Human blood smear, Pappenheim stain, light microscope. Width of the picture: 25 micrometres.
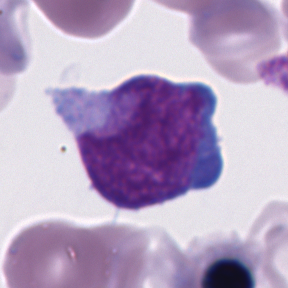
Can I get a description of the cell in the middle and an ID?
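Several fairly straight edges give this cell an irregular, angular outline. Along the right side of the nucleus runs a narrow rim of deeper blue cytoplasm, without distinct purple or red granules. A thin fine thread extends downward from the bottom edge. This is a myeloblast.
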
